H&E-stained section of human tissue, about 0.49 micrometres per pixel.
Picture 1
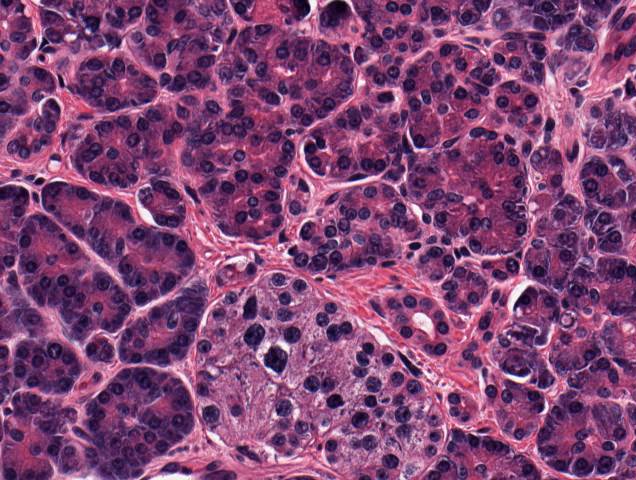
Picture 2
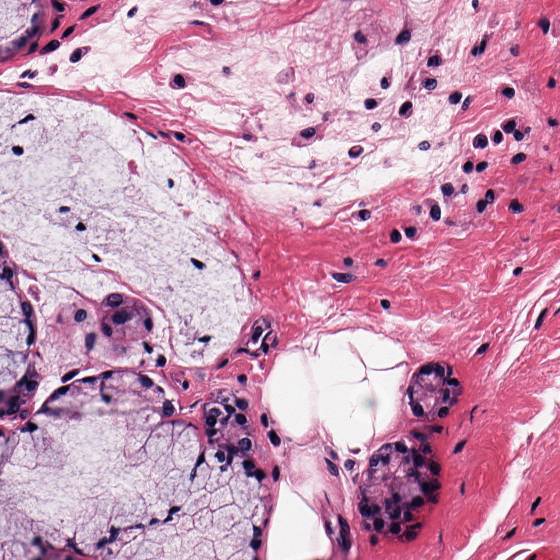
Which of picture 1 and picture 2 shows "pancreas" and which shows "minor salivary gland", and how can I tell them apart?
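First, names: picture 1 is pancreas, picture 2 is minor salivary gland. Second, layout: picture 1 is closely packed rounded cell groups between thin pink fibrous strands; picture 2 has large pale glandular lobules on the left, connective tissue above and right. Third, cytoplasm: those lobule cells are pale grey-lilac with a fine, net-like, foamy texture.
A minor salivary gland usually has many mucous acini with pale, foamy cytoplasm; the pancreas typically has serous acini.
Fourth, picture 1 has a rounded cluster of cells with paler, lighter-staining cytoplasm in the lower centre.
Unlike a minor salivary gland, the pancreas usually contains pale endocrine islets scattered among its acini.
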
